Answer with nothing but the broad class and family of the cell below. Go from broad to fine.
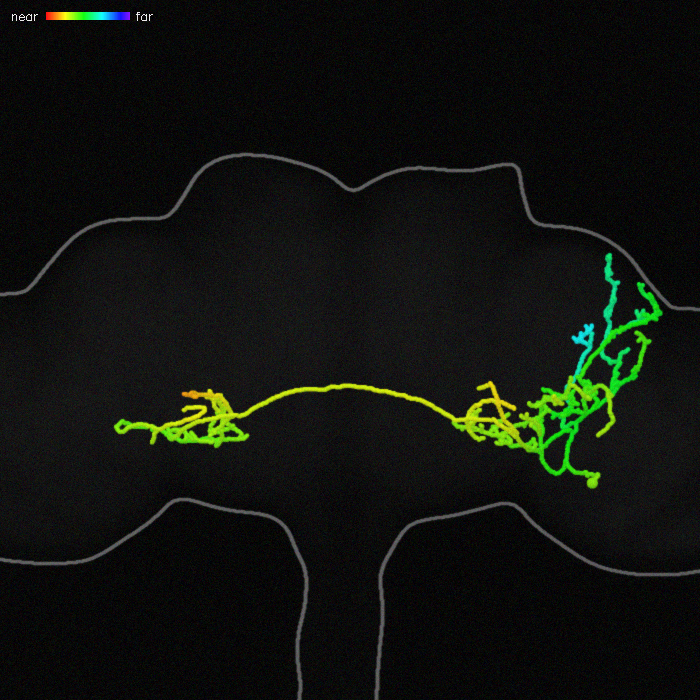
central-brain intrinsic neuron; hemilineage VPNp&v1_posterior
